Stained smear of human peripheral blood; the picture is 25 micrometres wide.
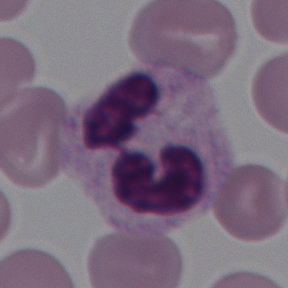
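Segmented neutrophil. I see the nucleus as two separate dark lobes, one at upper left and one at lower right, the lower-right lobe curving like a horseshoe with its notch opening upward. Around them the cytoplasm is plentiful and pale pinkish-lilac, and the outline is roughly round with a slightly ragged edge.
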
